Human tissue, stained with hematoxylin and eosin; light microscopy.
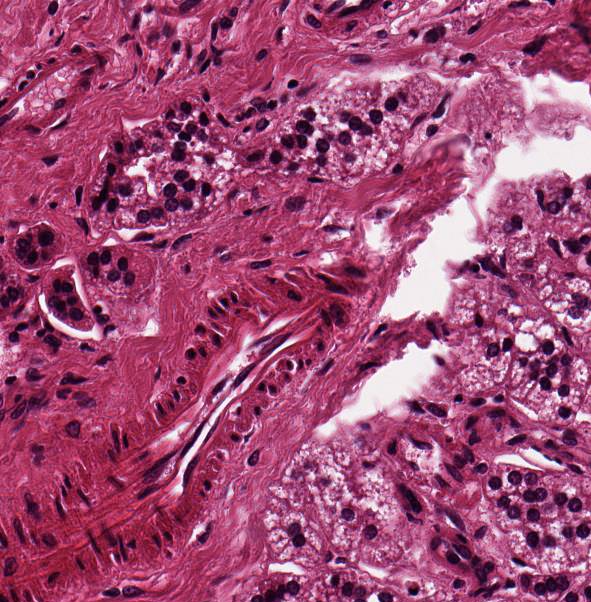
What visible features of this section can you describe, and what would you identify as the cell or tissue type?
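You've got nests and sheets of pale cells here, split up by broad bands of dense pink fibrous stroma. Their cytoplasm is pale, finely vacuolated and bubbly; their nuclei small, round and darkly stained. Down in the lower left, stromal fibres with elongated spindle-cell nuclei run diagonally toward the upper right. This is adrenal gland.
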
